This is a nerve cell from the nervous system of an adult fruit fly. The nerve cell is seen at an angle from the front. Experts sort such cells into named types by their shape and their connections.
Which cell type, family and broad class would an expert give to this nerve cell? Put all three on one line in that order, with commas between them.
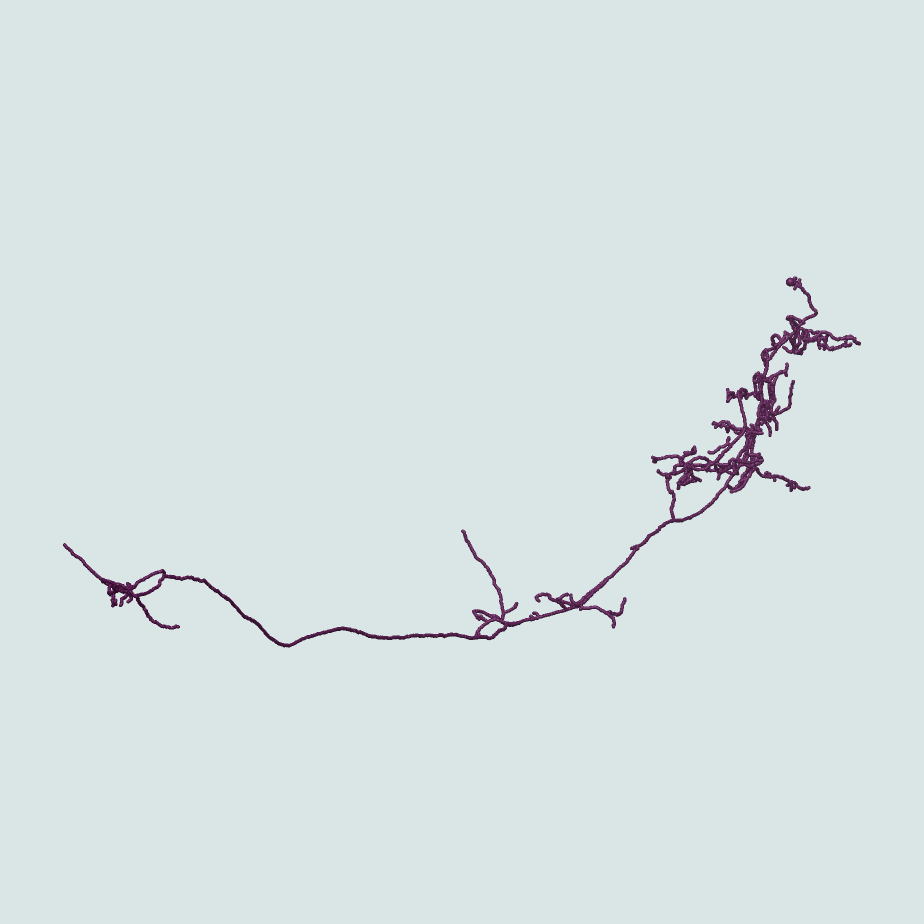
AN05B045, hemilineage 05B, ascending neuron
